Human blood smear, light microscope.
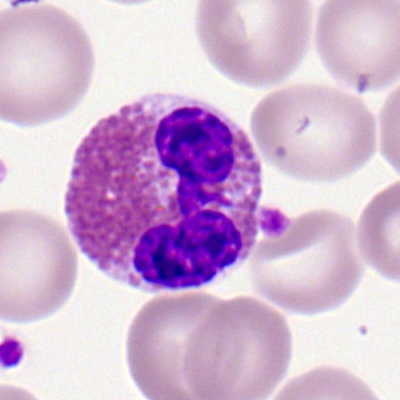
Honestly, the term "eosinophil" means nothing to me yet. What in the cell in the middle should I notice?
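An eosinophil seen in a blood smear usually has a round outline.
First point: the outline here is round and smooth, which fits.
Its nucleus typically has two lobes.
Second point: two nuclear lobes are present, lying one above the other on the right side of the cell.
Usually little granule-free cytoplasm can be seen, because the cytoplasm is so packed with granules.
Third point: the cytoplasm here is packed with coarse, round, pink-red granules, which agrees. The chromatin is dark purple and coarsely clumped. Nothing shown is at odds with an eosinophil.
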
